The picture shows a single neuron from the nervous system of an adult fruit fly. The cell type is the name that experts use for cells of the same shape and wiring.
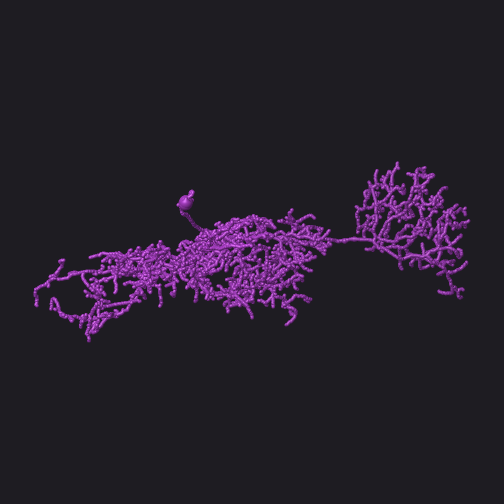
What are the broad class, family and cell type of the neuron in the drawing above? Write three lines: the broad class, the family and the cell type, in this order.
visual centrifugal neuron
LoVC
LoVC5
